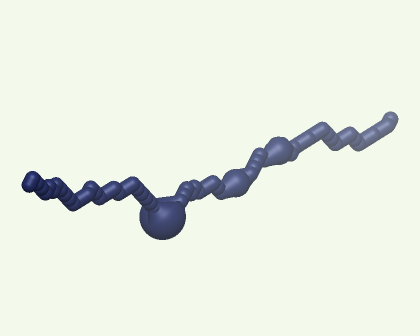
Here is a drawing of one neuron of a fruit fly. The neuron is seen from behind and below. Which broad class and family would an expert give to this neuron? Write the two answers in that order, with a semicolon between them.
sensory neuron entering the brain; class mechanosensory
